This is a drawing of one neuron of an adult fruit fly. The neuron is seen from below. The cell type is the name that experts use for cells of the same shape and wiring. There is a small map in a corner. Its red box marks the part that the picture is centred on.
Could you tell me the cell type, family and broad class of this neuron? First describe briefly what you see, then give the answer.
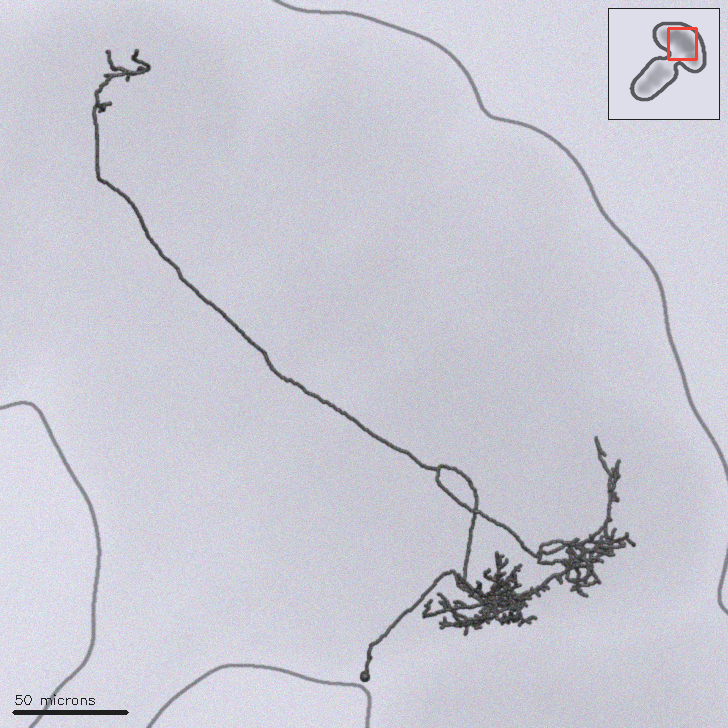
It lies in the brain. By the scale bar it is about 300 microns tall in this view. The picture shows dozens of branch ends. The cell type is CB1142. The family is hemilineage VLPl&p2_posterior. It is a central-brain intrinsic neuron.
